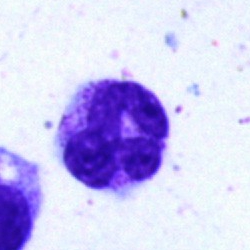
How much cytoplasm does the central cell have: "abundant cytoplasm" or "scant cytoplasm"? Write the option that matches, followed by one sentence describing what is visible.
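Scant cytoplasm. The cytoplasm is scant, pale pinkish-lilac, and shows most on the left side.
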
